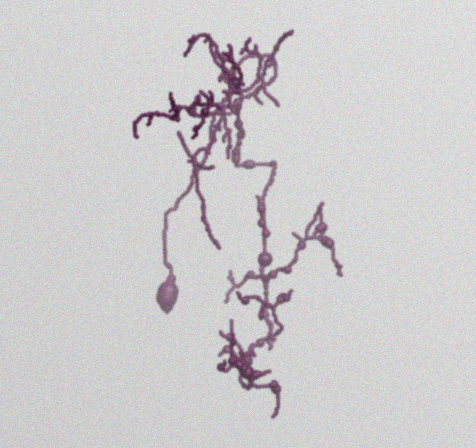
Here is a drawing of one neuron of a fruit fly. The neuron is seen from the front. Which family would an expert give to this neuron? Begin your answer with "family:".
family: hemilineage 19A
